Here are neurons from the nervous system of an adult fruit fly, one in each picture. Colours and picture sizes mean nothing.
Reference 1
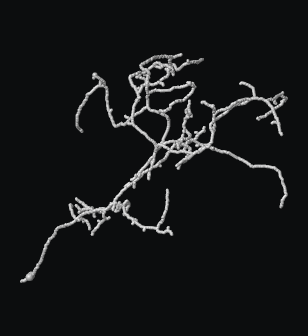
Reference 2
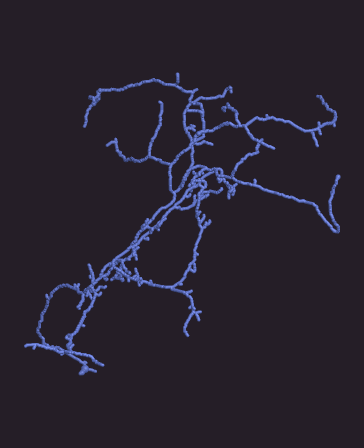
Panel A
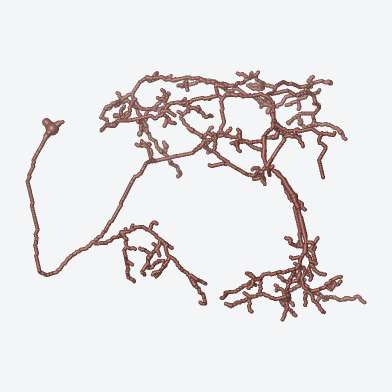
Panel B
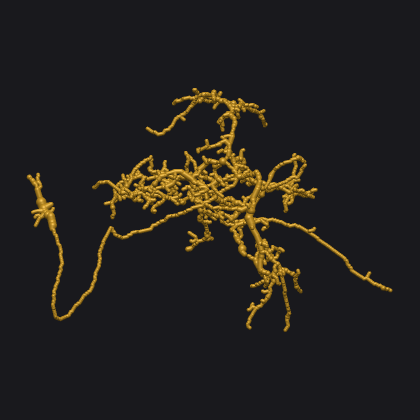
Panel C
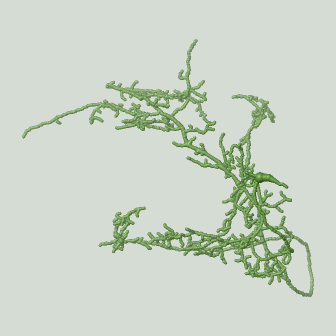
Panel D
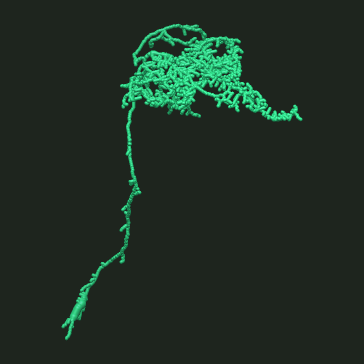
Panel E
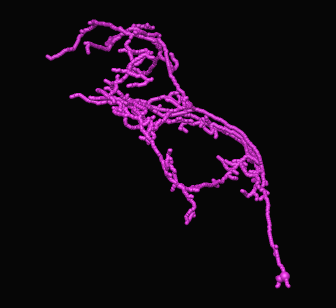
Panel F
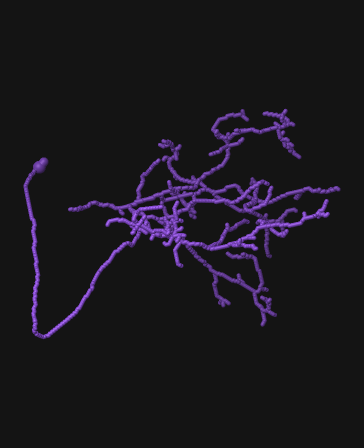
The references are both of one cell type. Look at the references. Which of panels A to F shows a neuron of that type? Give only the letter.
E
